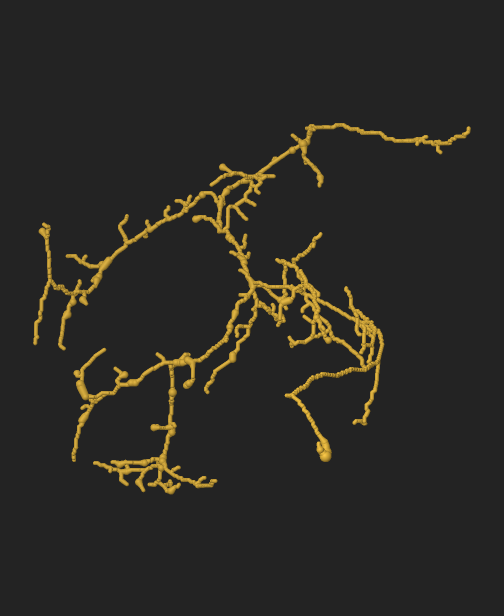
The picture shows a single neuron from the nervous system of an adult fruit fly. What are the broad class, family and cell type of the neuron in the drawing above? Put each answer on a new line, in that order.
nerve-cord intrinsic neuron
hemilineage 21A
IN21A058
